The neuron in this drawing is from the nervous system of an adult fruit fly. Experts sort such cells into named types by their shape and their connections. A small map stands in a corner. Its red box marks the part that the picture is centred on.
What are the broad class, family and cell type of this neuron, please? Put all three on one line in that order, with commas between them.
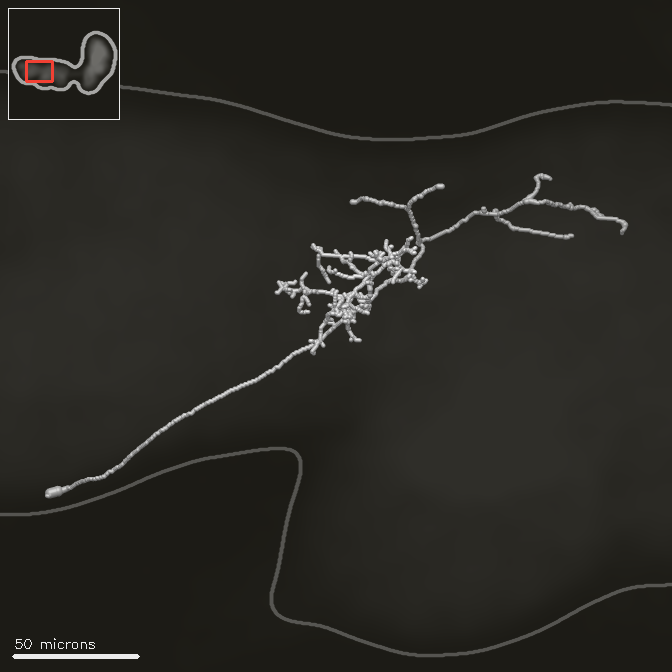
nerve-cord intrinsic neuron, hemilineage 07B, IN07B076_b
